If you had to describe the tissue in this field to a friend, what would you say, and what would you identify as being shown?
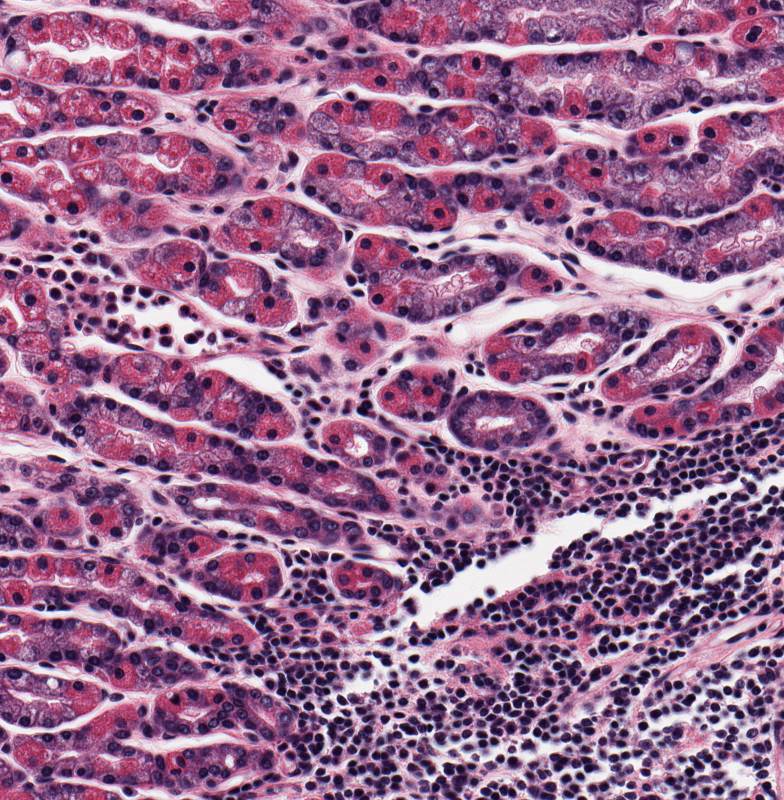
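Closely packed glands fill the upper and left field; a dense sheet of small lymphocytes lies lower right. Parietal cells are scattered along the glands: large, rounded, bright pink cytoplasm, one round central nucleus. Between them, chief cells line the glands, with purplish-grey cytoplasm and basal nuclei. Lymphocytes show small round dark nuclei, scant cytoplasm. Tissue: stomach.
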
